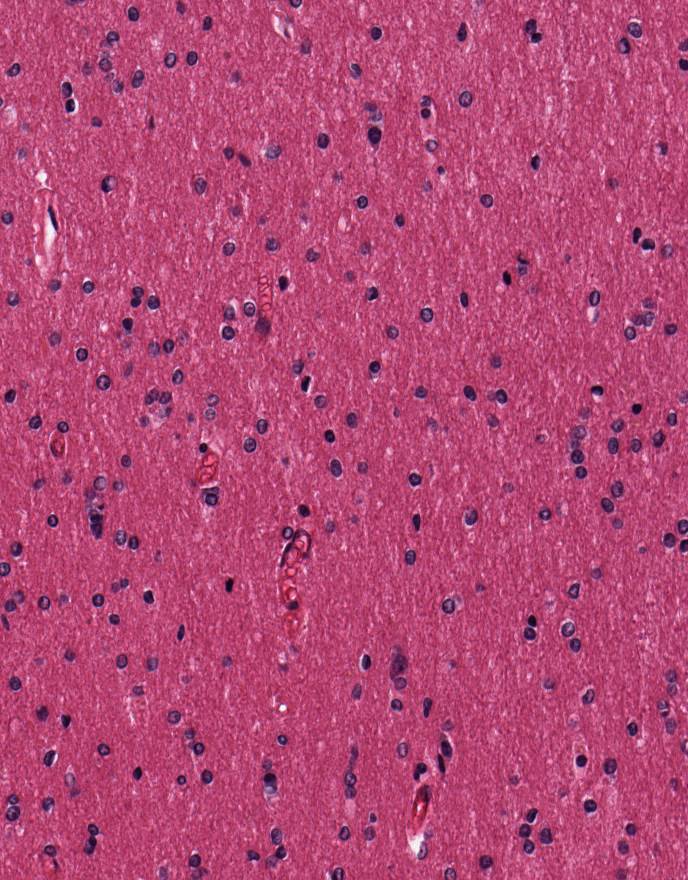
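Cerebral cortex, shown as an evenly pink, finely fibrillary matrix across the whole field without any organised units. Small, round, dark-staining nuclei are scattered fairly evenly throughout, many of them within a clear perinuclear halo. Around most nuclei, little or no cytoplasm is visible.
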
